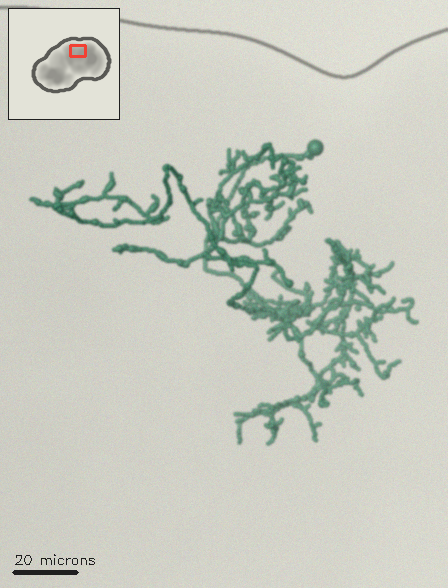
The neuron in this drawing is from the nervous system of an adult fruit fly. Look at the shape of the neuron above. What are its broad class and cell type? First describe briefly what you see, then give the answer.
From left to right in the picture it spans about 120 microns. Dozens of branch ends can be seen. Its broad class is central-brain intrinsic neuron. It is of cell type SMP075.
